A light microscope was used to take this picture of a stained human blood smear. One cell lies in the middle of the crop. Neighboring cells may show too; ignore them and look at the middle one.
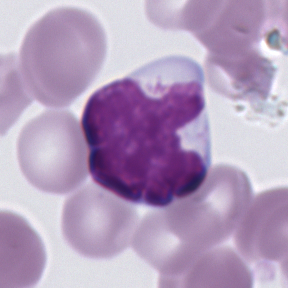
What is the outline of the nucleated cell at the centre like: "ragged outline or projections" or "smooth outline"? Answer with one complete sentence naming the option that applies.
In outline, this cell is smooth rather than rough.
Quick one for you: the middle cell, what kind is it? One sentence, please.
Positioned in the middle of the crop is a large granular lymphocyte.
